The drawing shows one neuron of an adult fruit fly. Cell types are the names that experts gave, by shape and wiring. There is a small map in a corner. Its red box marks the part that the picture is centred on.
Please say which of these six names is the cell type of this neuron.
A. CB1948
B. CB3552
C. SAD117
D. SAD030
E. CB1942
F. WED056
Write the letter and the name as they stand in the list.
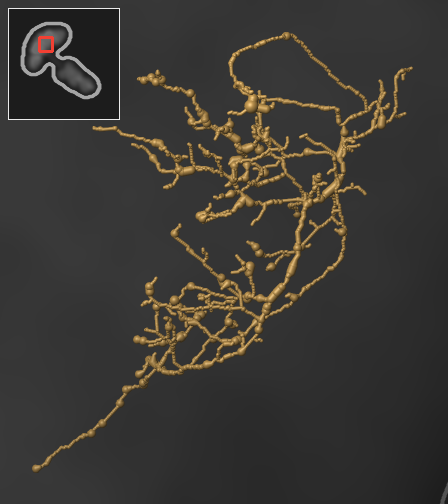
E. CB1942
